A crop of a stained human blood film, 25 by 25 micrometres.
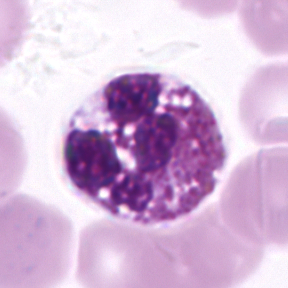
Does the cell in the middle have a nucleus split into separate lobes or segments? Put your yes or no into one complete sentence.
Yes, it is a lobed nucleus that this cell has.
